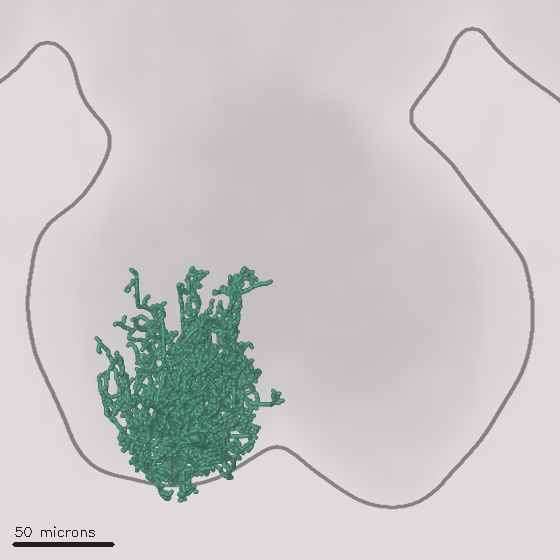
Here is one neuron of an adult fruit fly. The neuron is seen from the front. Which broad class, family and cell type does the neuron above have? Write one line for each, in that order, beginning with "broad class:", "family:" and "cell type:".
broad class: nerve-cord intrinsic neuron
family: hemilineage 13A
cell type: IN13A003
